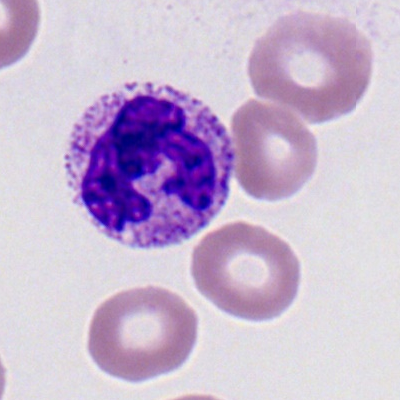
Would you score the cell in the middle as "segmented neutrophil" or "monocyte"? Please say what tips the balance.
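That's a segmented neutrophil rather than a monocyte. What settles it is the pale pink cytoplasm.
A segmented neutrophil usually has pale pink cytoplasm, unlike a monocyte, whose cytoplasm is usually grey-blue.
Fine lilac granules are scattered throughout it, there are no vacuoles, and the chromatin is dark purple and coarsely clumped.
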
